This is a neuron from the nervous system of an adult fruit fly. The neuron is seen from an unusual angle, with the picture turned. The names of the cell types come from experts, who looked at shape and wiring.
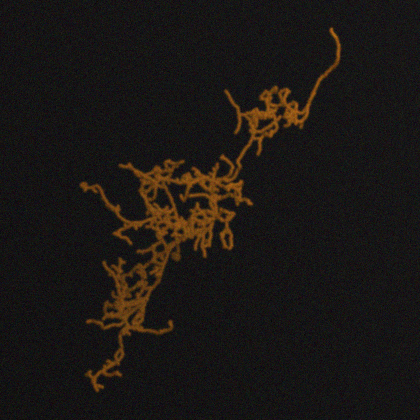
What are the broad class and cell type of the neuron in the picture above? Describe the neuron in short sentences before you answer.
Dozens of branch ends can be seen. As drawn here it is taller than it is wide. It is a central-brain intrinsic neuron. It is of cell type PS272.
